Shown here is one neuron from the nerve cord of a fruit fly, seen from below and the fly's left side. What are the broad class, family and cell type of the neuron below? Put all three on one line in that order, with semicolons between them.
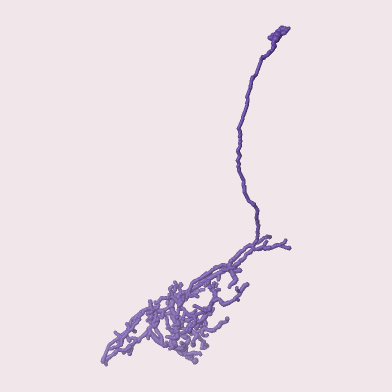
nerve-cord intrinsic neuron; hemilineage 09A; IN09A018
